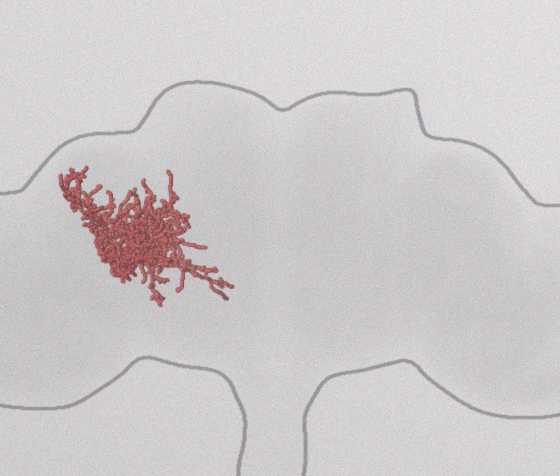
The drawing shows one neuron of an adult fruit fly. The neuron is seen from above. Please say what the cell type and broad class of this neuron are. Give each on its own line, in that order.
CB0466
central-brain intrinsic neuron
